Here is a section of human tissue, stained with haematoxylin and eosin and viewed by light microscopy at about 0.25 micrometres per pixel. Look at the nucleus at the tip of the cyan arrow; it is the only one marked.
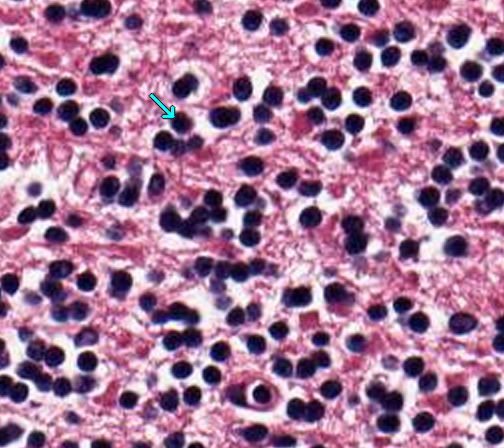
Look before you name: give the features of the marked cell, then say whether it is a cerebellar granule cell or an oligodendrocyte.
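The nucleus is round and evenly, densely dark, with no internal detail visible. Its nucleus is about the same size as the many dark round nuclei crowded around it. The marked nucleus belongs to a cerebellar granule cell.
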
